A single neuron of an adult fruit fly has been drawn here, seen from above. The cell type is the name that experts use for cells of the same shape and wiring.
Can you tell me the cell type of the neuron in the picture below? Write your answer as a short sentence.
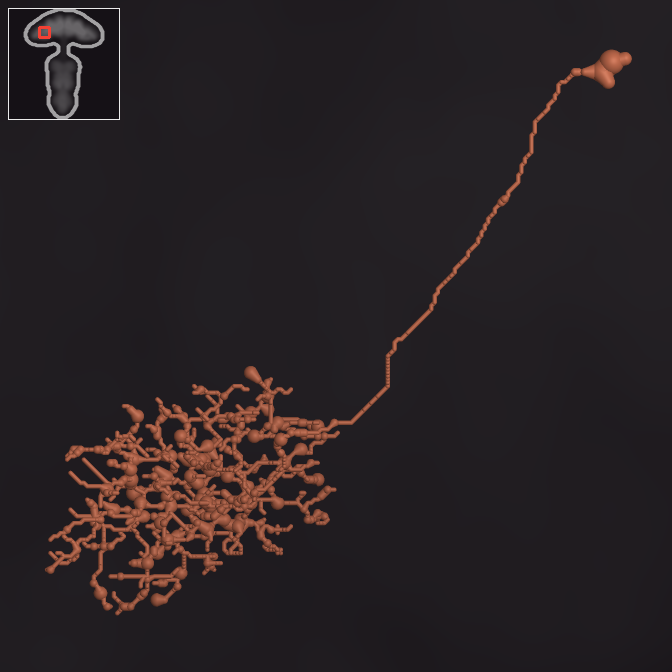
The cell type is Pm5.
